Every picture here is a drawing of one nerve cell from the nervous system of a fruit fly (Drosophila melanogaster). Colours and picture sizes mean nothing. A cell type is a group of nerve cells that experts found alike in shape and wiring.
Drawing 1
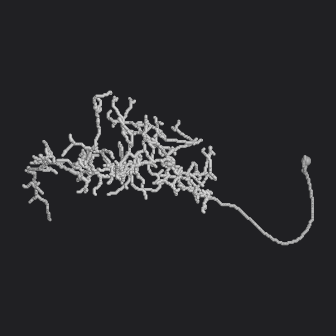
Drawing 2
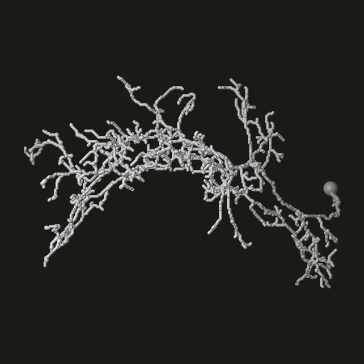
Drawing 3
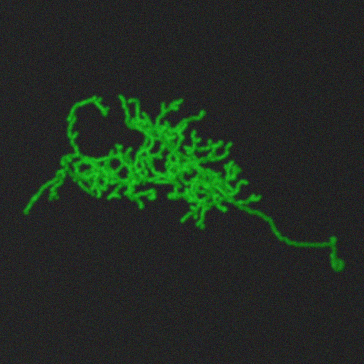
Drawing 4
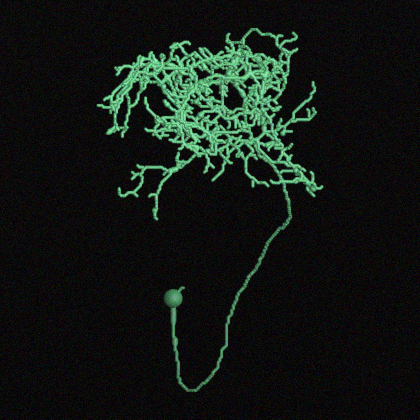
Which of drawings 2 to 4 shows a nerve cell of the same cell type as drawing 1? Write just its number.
3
